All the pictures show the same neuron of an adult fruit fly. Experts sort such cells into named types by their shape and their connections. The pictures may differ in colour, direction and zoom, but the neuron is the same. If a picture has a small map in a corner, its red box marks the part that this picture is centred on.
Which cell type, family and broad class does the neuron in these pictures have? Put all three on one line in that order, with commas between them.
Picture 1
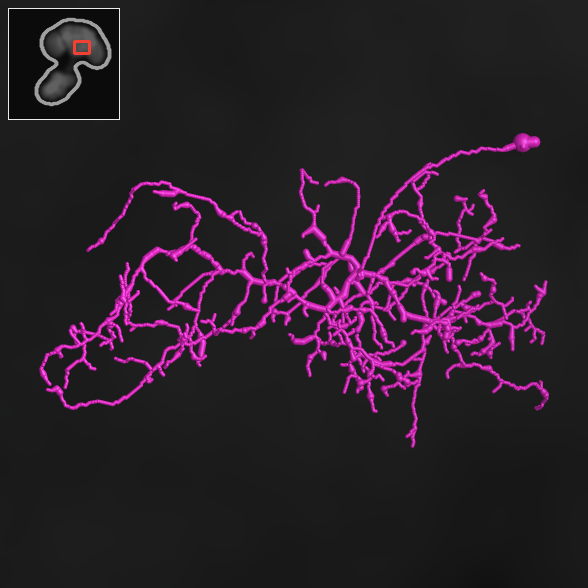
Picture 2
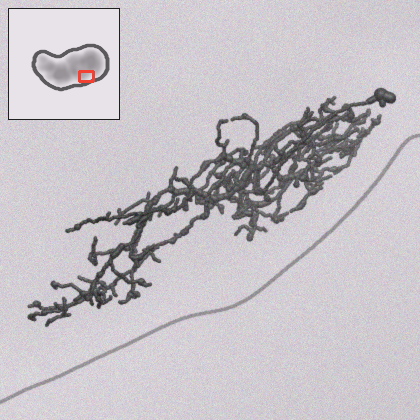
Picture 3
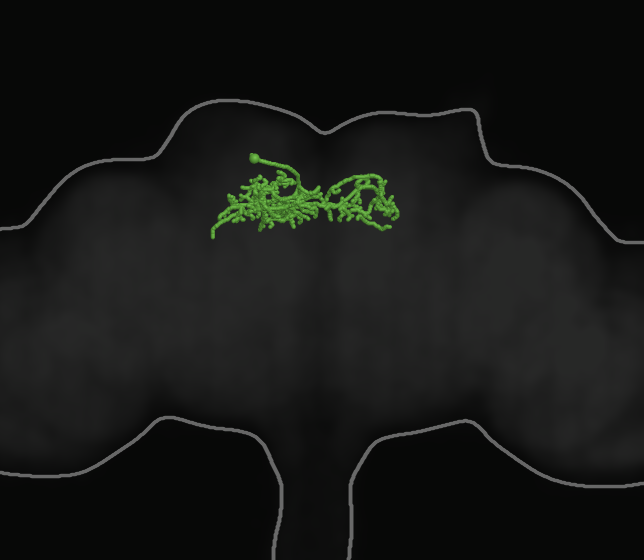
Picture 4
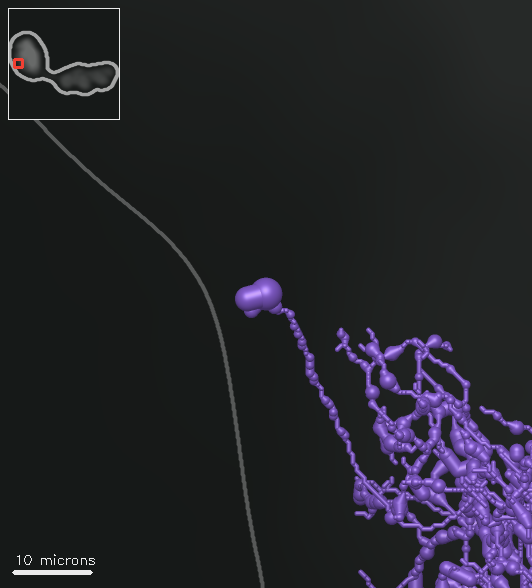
GNG391, hemilineage TRdm, central-brain intrinsic neuron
